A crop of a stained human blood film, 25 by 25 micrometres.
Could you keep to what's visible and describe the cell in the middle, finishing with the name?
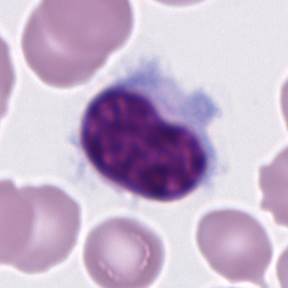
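Looking at the edge first, I see many fine, hair-like projections standing out from it. The chromatin is dark purple and coarsely clumped, and the cytoplasm is pale blue. The nucleus lies toward the lower left of the cell, so most of the cytoplasm sits to its upper right. The cell comes to about 12 micrometres across, and the nucleus to about 12 by 8 micrometres. This is a hairy cell.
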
